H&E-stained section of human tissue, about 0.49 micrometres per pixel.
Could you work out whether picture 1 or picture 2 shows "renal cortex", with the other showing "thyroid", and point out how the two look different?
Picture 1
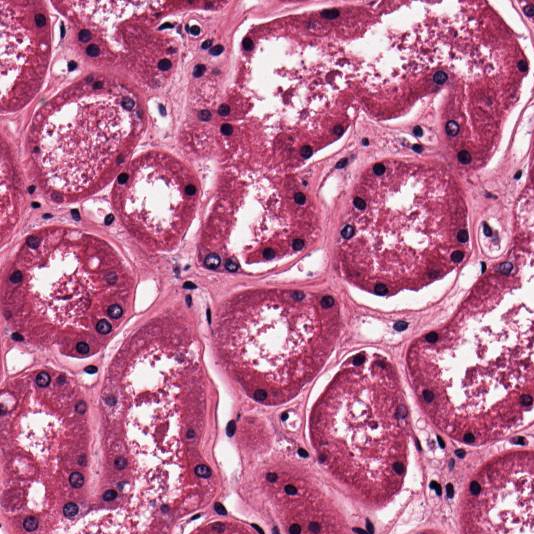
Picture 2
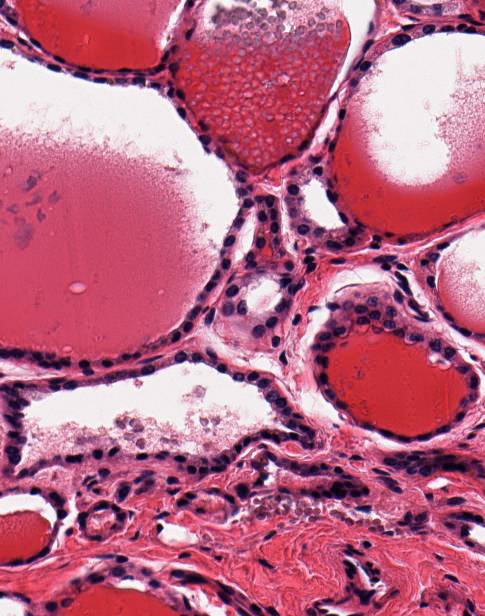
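Renal cortex is picture 1; thyroid is picture 2. Structures: picture 2 is built of closed rounded follicles packed side by side, the largest at the upper left, while picture 1 has tubules, each lined by a single layer of cuboidal to low columnar epithelial cells. Contents: most follicles are filled with homogeneous pink eosinophilic colloid. Lining height: each follicle has a single layer of flattened to low cuboidal epithelial cells. Cytoplasm: the tubule cells have abundant, deeply pink, granular cytoplasm, with indistinct borders between neighbours. Nuclei: round, dark and toward the cell base in picture 1; small, round, dark and evenly spaced around each follicle in picture 2.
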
